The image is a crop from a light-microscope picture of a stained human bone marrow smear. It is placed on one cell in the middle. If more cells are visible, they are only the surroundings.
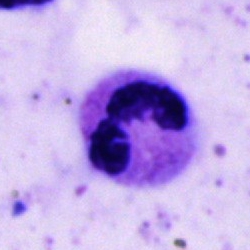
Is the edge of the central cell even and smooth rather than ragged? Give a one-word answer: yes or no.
Yes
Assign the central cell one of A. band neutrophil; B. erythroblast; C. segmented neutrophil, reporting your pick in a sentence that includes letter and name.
The correct option is C, as the central cell is a segmented neutrophil.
